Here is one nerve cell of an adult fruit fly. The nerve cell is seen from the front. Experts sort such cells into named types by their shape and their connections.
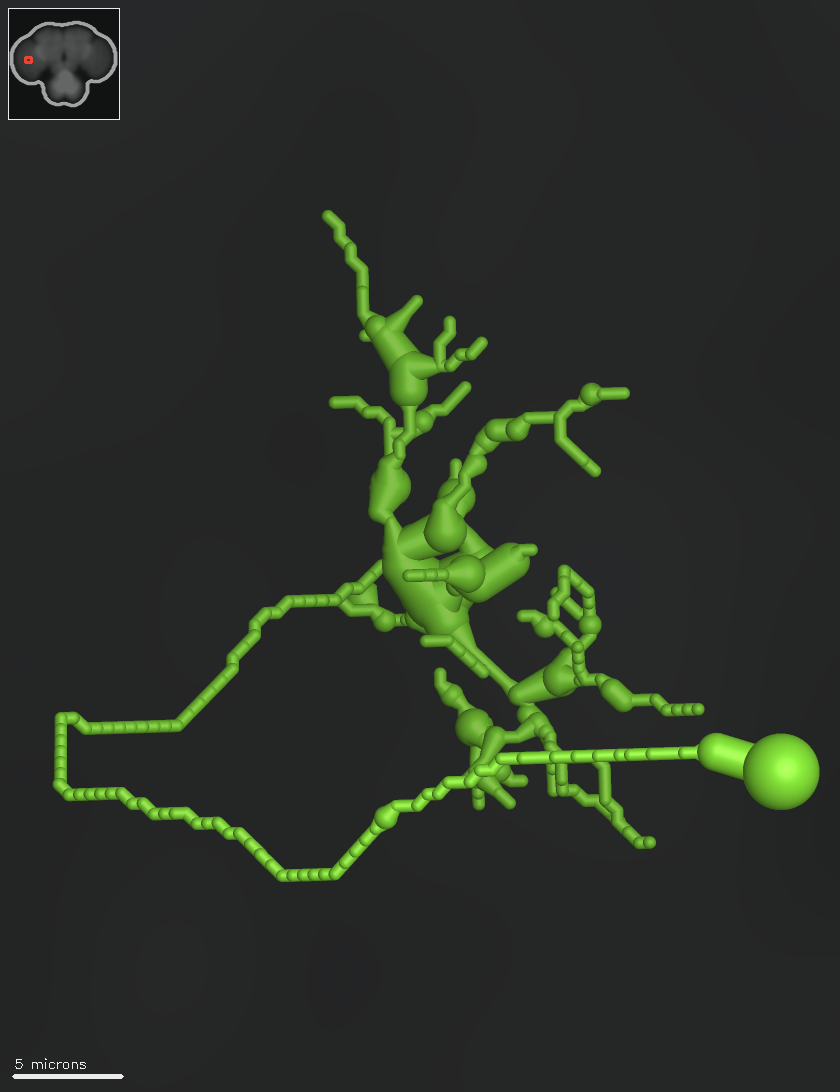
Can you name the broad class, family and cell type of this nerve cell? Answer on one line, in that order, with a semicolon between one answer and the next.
optic-lobe intrinsic neuron; Dm; Dm8b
